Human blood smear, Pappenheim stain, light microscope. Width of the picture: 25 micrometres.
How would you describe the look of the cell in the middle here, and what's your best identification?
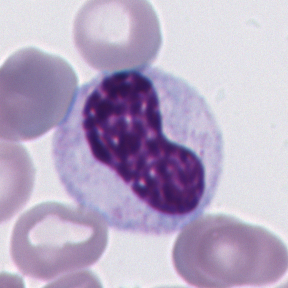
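Outline: round and smooth, with no projections at the surface. Nucleus: bean-shaped, pinched in at a waist near its middle. Cytoplasm: fine, faint pinkish granules like dust, and no vacuoles. This is a band neutrophil.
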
